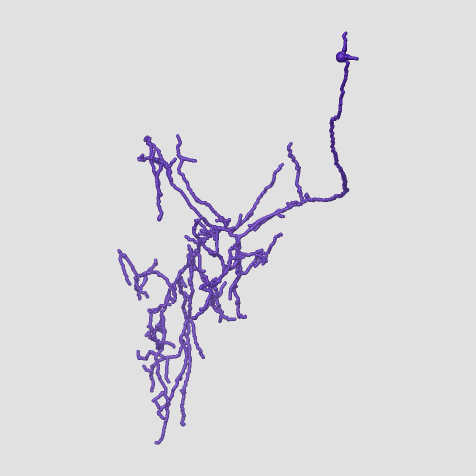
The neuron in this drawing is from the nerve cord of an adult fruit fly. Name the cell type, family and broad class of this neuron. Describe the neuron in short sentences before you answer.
The picture shows dozens of branch ends. In this view it is taller than it is wide. It is of cell type IN04B105. The family is hemilineage 04B. It is a nerve-cord intrinsic neuron.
